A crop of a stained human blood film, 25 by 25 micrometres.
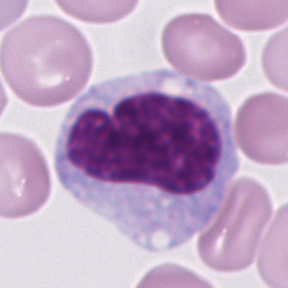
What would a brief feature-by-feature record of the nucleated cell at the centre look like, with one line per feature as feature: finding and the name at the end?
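Nucleus: notice the notch in its upper edge.
Nucleoli: none that you can see.
Vacuoles: several small clear ones in the cytoplasm.
Granules: no coarse ones anywhere in the cytoplasm.
Cell: a monocyte.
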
